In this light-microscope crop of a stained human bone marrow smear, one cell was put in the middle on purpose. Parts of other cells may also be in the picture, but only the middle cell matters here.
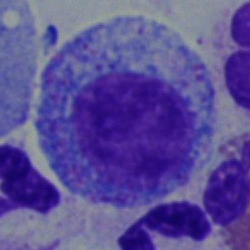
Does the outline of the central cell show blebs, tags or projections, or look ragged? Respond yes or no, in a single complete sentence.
No, the cell lacks a rough edge; its outline is smooth.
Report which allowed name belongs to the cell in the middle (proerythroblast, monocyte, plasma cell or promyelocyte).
promyelocyte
